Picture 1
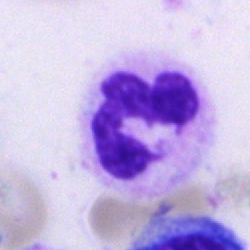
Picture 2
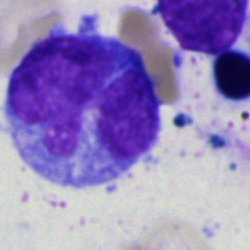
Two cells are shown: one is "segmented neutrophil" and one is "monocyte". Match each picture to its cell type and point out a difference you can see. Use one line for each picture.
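Picture 1: segmented neutrophil. The cytoplasm is plentiful and pale pinkish-lilac.
Picture 2: monocyte. The nucleus fills most of the cell, and the cytoplasm shows mainly along the lower part.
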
